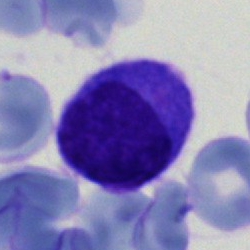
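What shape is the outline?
Smooth and oval.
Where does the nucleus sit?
Off-centre, toward the lower left of the cell.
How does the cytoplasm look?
A narrow, deep blue-purple crescent, widest at the upper right.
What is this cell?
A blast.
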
